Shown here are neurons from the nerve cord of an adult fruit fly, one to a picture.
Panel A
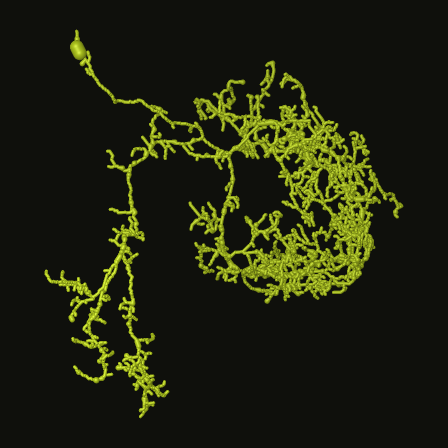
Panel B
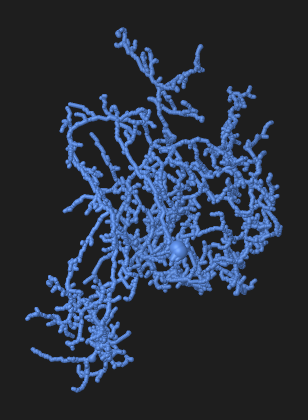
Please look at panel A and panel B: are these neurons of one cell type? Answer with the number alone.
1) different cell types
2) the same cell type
2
